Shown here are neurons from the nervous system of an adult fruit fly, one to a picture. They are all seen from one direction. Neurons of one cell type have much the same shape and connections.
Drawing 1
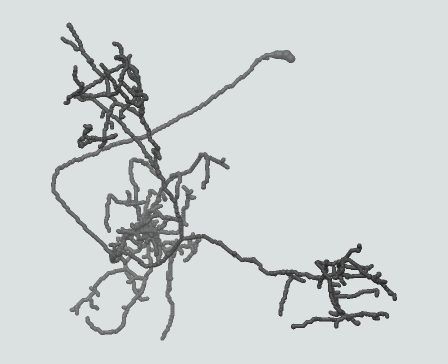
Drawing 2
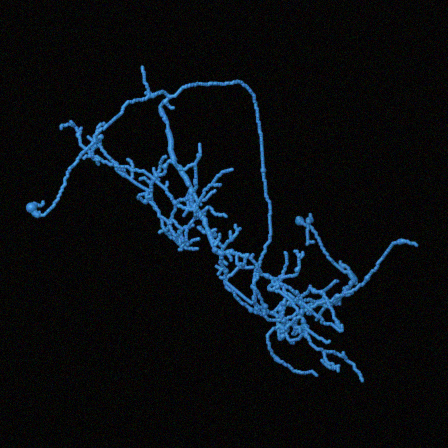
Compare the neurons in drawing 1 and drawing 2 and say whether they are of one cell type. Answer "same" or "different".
different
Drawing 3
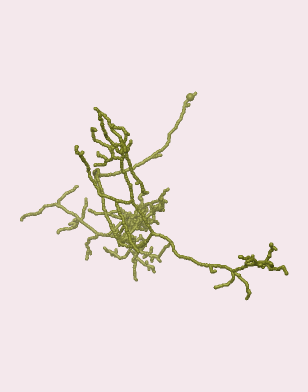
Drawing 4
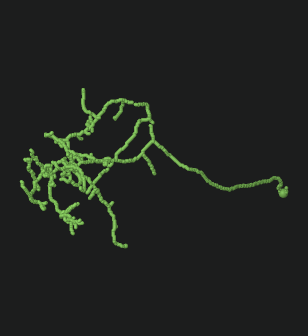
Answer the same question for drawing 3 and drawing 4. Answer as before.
different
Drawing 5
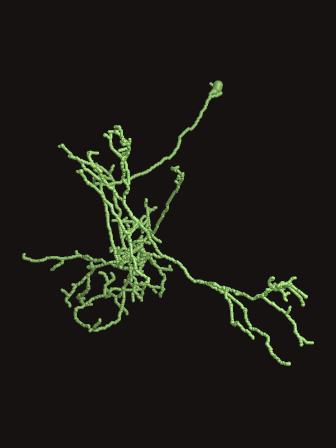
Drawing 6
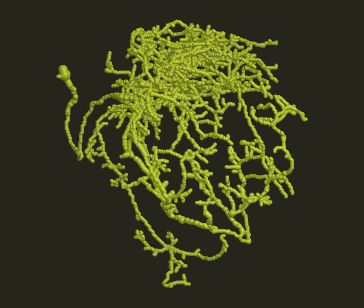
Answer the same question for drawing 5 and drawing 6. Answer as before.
different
